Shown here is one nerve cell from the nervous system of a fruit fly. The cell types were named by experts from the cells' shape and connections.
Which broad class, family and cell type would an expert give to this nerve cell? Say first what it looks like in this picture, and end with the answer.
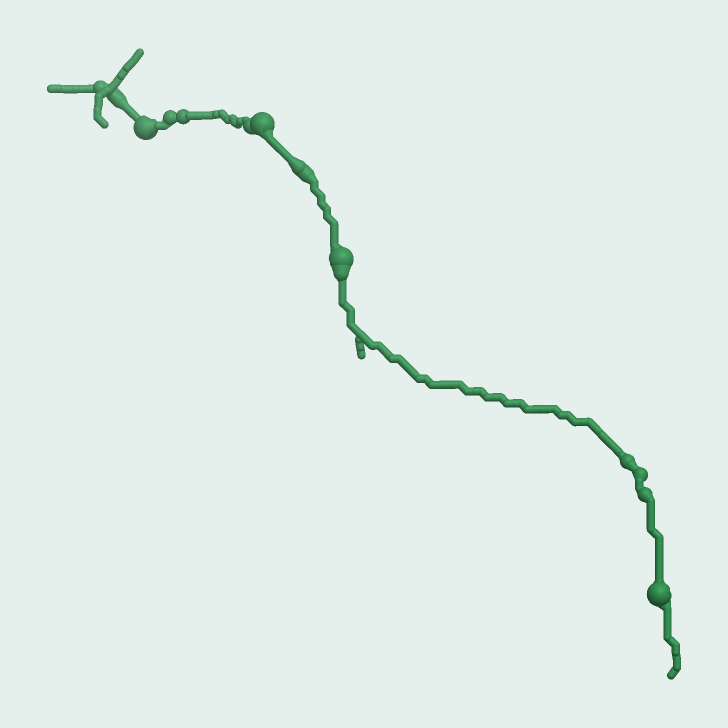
No cell body is drawn. There are a dozen or fewer branch ends. Its broad class is sensory neuron entering the brain. Its family is called class mechanosensory. Its cell type is BM_InOm.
